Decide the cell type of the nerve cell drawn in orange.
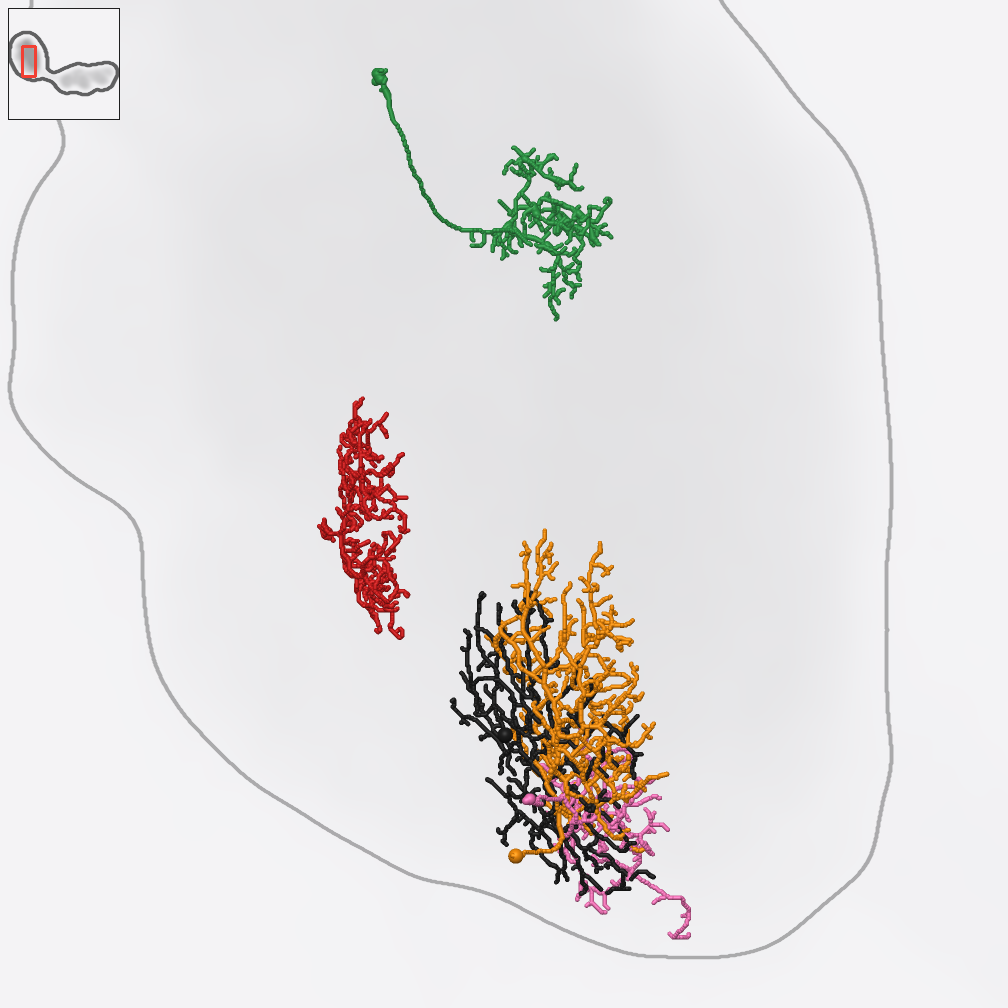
Dm6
